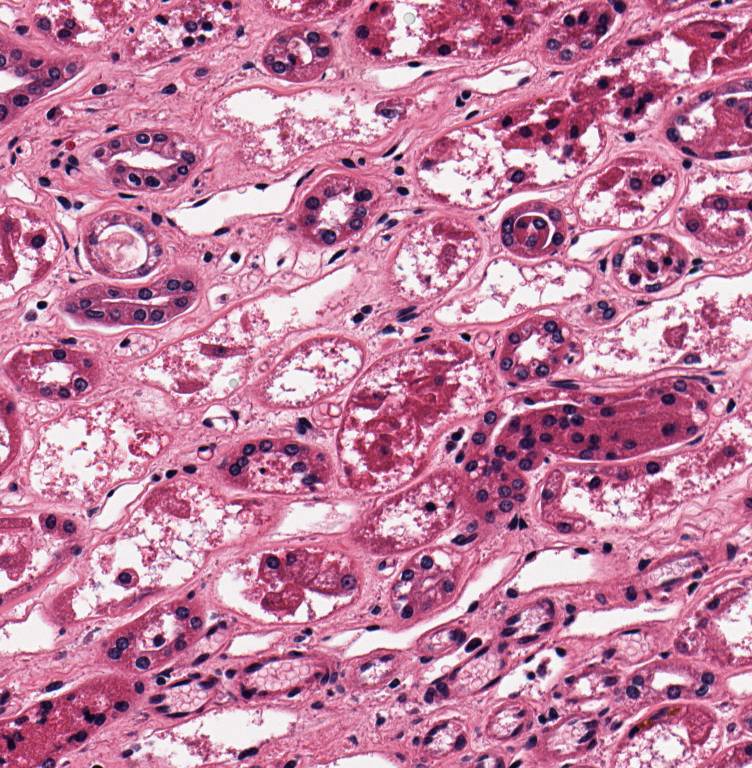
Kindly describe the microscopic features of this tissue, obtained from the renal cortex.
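Stroma: between the tubules, thin, pale pink and fibrous, with scattered spindle-shaped nuclei. Glomeruli: none anywhere in the field. Tubule cells: in many, the cytoplasm is fragmented and has come away into the lumens, leaving cell borders hard to see.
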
